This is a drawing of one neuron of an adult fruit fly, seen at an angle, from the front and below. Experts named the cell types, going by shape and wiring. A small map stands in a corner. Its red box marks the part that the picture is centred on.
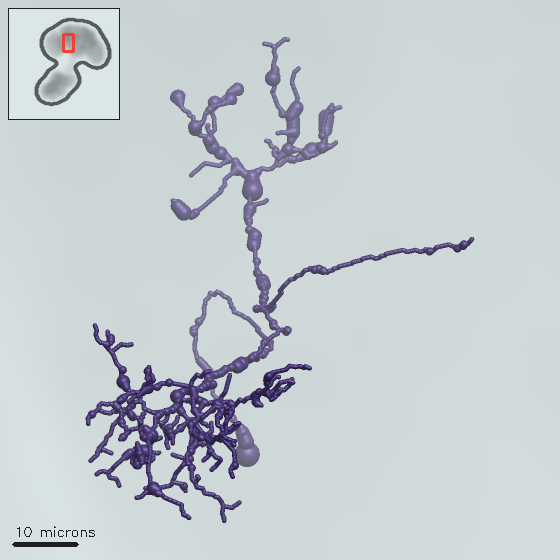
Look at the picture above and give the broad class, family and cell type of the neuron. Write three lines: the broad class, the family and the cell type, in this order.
central-brain intrinsic neuron
hemilineage DM5_ventral
WED163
